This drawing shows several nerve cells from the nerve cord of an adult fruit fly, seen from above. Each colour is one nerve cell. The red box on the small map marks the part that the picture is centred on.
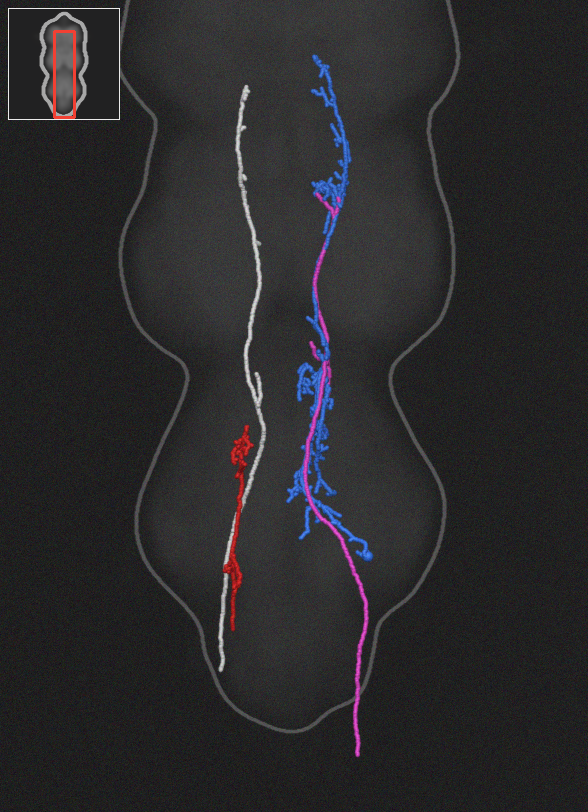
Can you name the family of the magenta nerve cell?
class mechanosensory proprioceptive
